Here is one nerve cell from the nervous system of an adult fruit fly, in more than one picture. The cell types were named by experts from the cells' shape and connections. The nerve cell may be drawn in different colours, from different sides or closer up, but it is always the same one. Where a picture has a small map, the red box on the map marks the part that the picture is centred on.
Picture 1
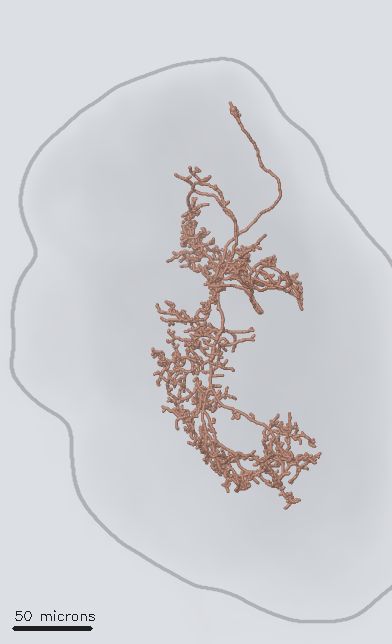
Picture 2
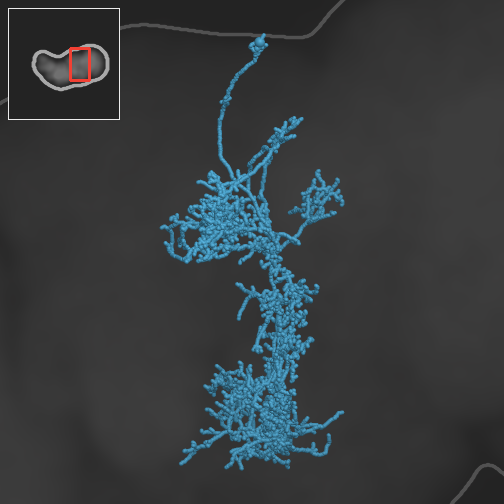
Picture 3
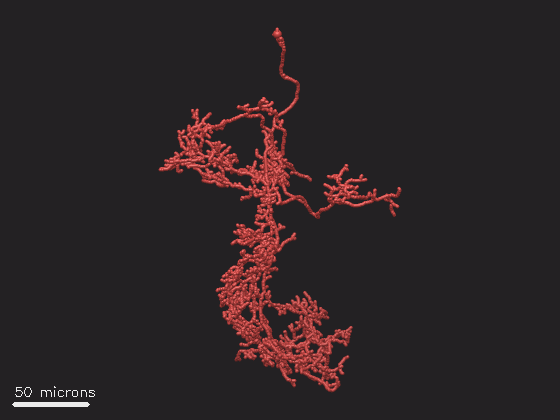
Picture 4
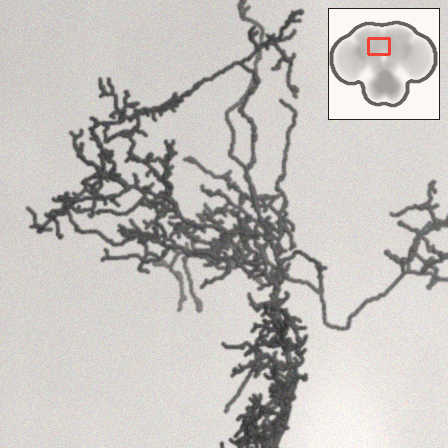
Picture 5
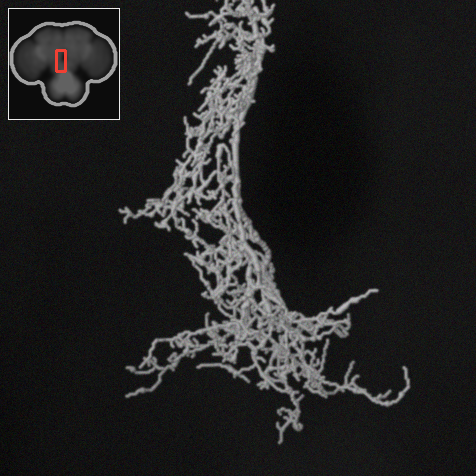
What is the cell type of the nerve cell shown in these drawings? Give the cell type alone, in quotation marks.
"VES053"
